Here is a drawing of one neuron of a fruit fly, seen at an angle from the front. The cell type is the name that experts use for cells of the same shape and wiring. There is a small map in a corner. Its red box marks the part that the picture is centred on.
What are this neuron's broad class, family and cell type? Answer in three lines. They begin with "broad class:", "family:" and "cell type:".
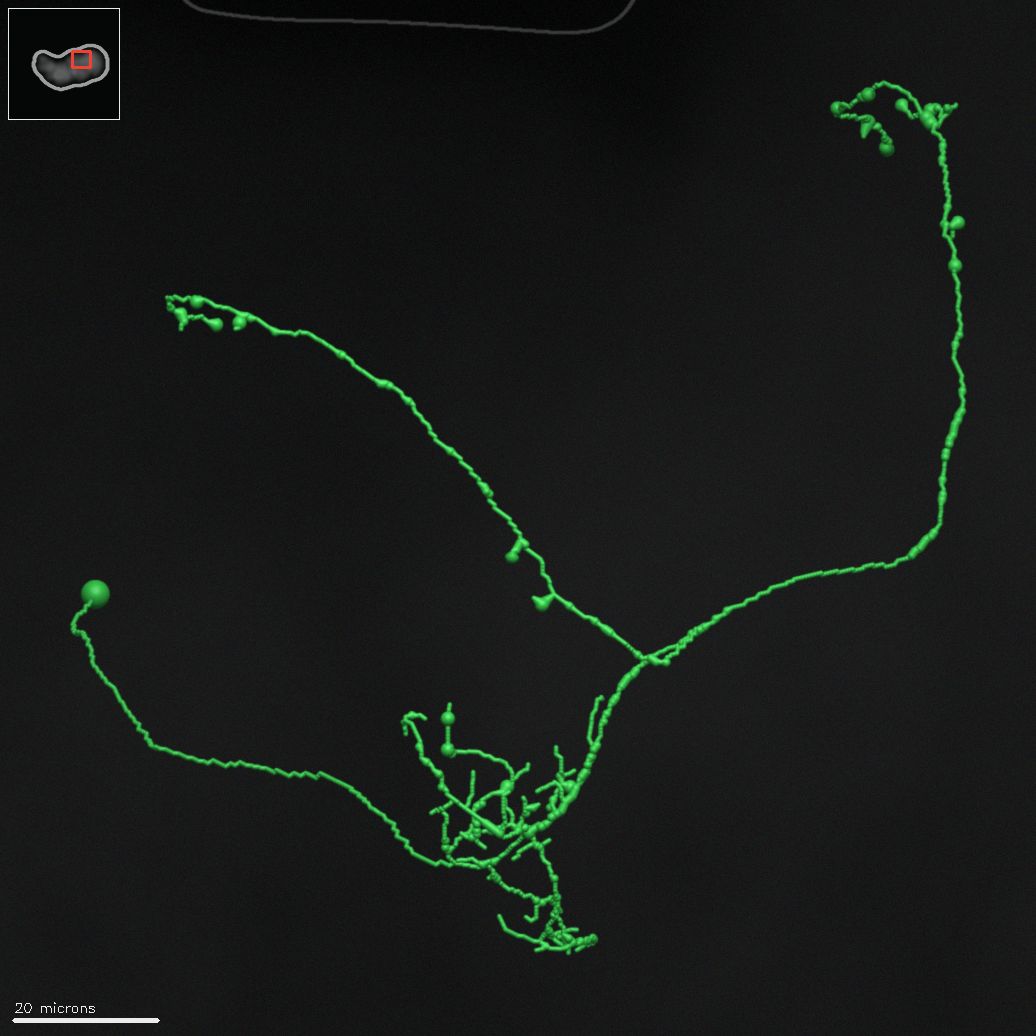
broad class: central-brain intrinsic neuron
family: class CX
cell type: FS1B_b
